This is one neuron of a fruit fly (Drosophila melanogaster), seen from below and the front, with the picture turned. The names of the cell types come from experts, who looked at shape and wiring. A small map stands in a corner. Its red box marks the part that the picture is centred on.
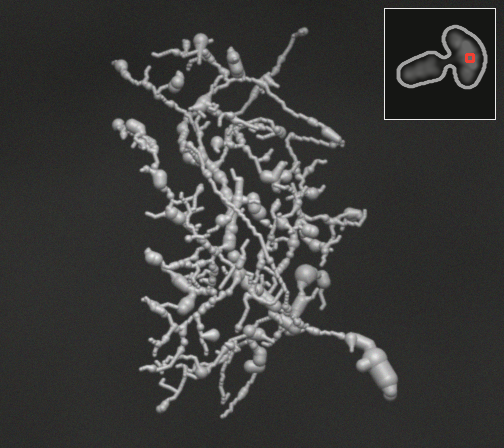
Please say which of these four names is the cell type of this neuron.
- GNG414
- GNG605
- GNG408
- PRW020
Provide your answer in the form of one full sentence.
This neuron belongs to the cell type GNG605.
